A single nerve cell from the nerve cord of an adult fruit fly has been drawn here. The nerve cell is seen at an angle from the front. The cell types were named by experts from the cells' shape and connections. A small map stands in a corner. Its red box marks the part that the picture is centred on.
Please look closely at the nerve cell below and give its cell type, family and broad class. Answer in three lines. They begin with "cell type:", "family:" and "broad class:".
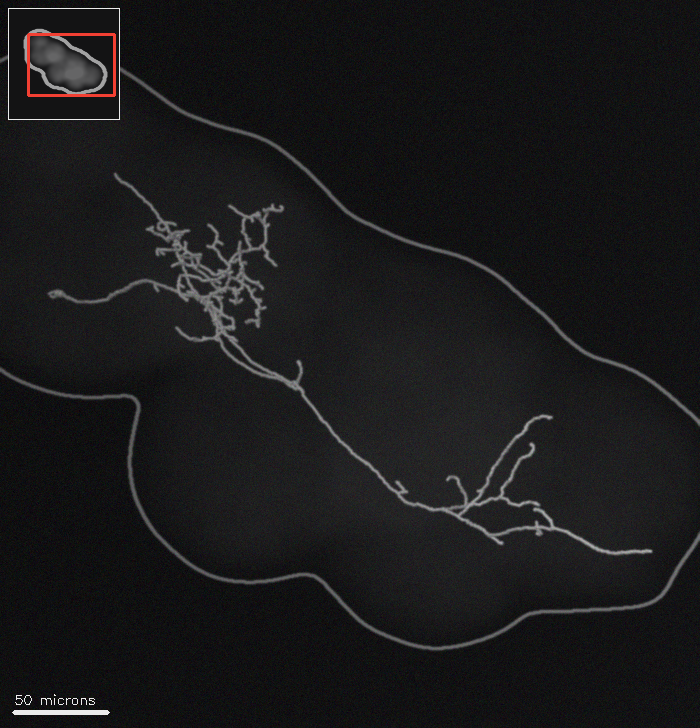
cell type: AN05B063
family: hemilineage 05B
broad class: ascending neuron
